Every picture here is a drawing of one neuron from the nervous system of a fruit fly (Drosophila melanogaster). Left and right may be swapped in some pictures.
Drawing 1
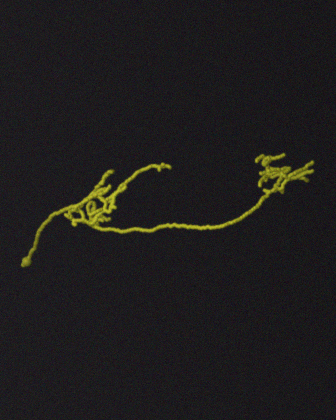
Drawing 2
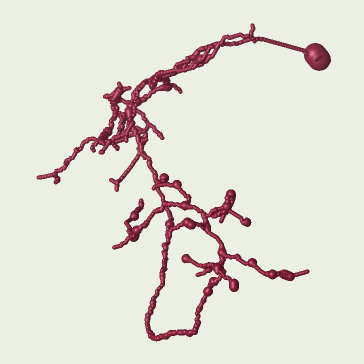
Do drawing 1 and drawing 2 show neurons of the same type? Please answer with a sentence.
They are of different cell types.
